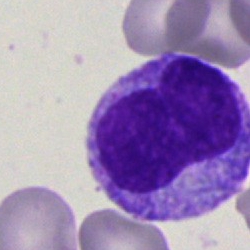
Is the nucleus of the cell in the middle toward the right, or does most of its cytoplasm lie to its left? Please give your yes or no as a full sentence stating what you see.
No, this cell has its nucleus set toward the left.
